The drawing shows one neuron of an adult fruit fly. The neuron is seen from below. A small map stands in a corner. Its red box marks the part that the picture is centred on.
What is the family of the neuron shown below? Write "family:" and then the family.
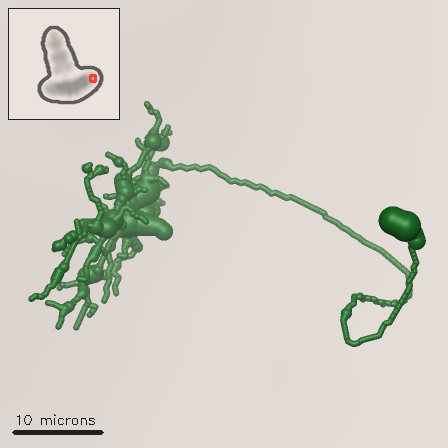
family: Dm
